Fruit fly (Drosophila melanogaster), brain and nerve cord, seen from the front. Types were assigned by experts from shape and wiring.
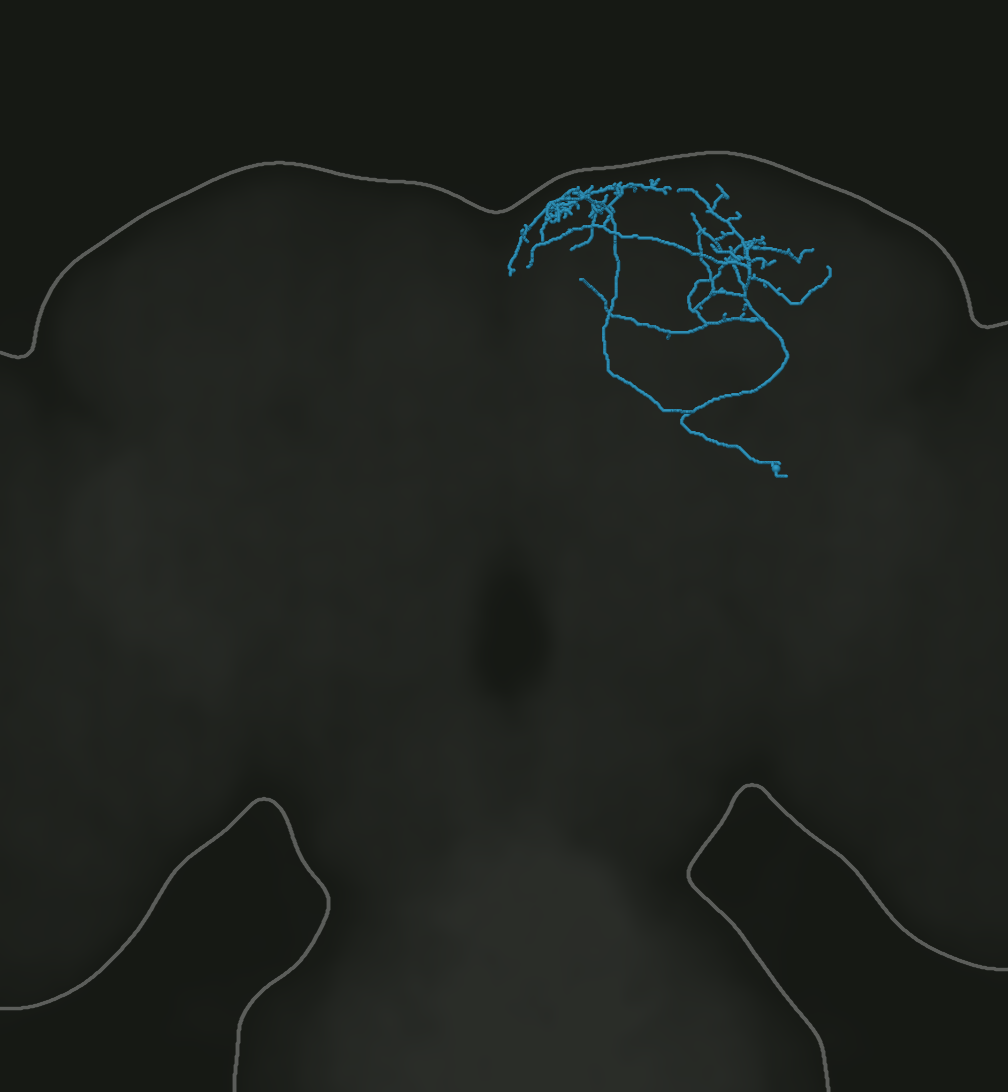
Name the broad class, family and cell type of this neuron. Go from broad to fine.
central-brain intrinsic neuron; hemilineage CREl1; SMP171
